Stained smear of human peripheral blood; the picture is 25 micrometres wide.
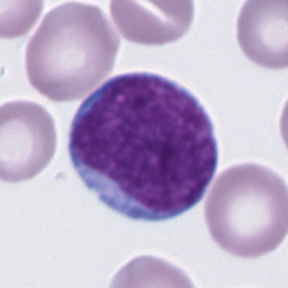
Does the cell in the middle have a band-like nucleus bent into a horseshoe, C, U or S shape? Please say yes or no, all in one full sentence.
No, it is a compact round or oval mass that the nucleus forms.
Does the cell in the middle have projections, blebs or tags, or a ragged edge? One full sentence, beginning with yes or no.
No, a rough outline is not present, since the cell's edge is smooth.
